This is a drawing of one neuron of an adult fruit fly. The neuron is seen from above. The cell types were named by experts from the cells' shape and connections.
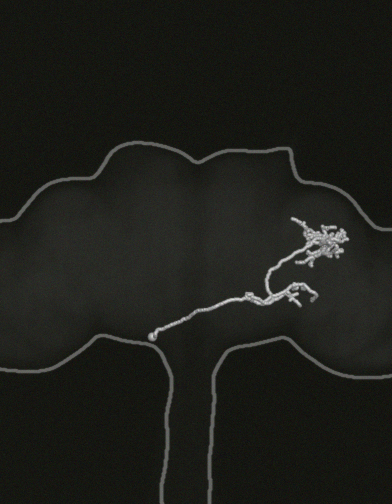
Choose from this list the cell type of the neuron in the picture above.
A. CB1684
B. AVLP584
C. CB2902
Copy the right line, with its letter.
A. CB1684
